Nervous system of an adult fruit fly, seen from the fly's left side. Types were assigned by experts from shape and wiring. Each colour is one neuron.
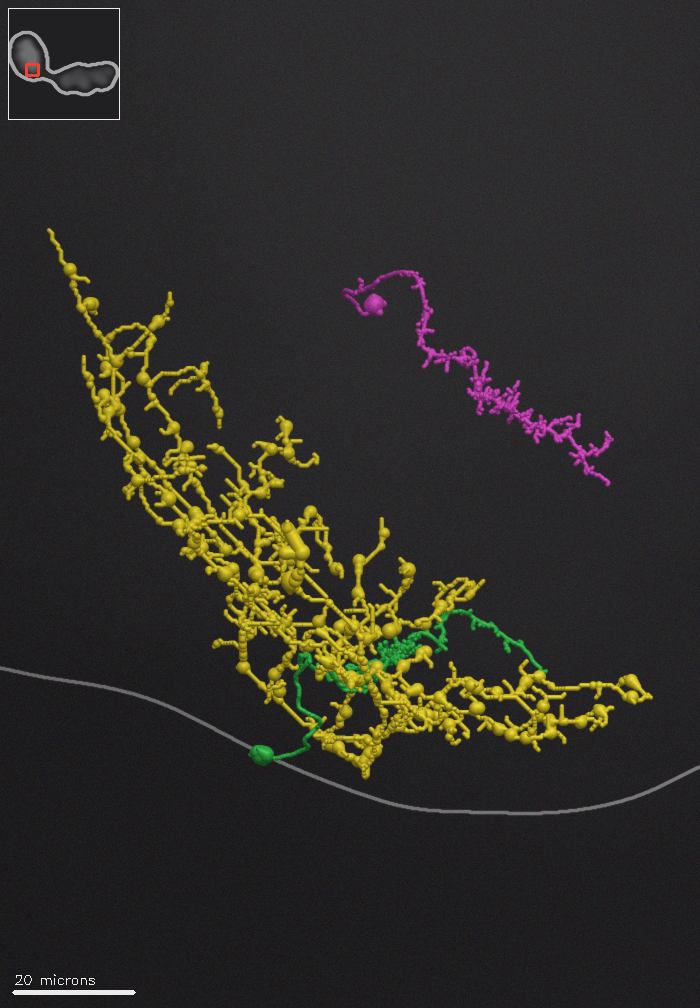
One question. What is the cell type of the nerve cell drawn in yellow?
Dm20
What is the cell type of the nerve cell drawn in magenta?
Dm3a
